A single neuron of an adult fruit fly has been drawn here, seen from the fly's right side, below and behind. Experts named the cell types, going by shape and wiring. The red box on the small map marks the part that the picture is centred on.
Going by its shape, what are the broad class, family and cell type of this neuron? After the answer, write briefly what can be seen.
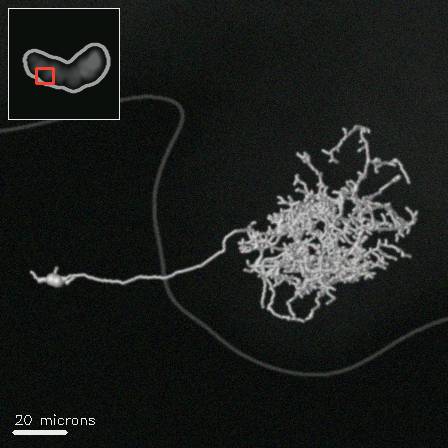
It is a nerve-cord intrinsic neuron. Its family is hemilineage 01B. The cell type is IN01B008. The cell body is on the left of the picture. From left to right in the picture it spans about 150 microns. Dozens of branch ends can be seen.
